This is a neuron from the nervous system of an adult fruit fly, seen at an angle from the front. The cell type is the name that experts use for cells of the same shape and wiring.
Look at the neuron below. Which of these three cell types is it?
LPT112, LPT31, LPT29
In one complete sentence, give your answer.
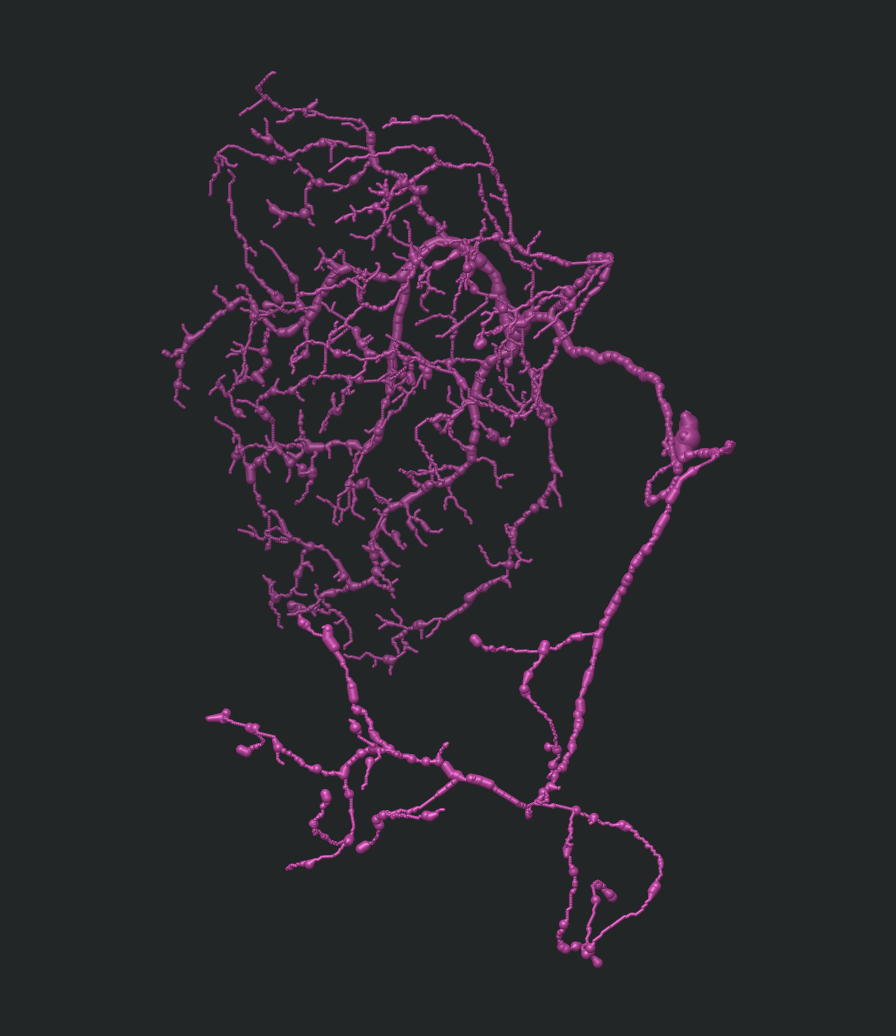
The cell type this neuron represents is LPT29.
